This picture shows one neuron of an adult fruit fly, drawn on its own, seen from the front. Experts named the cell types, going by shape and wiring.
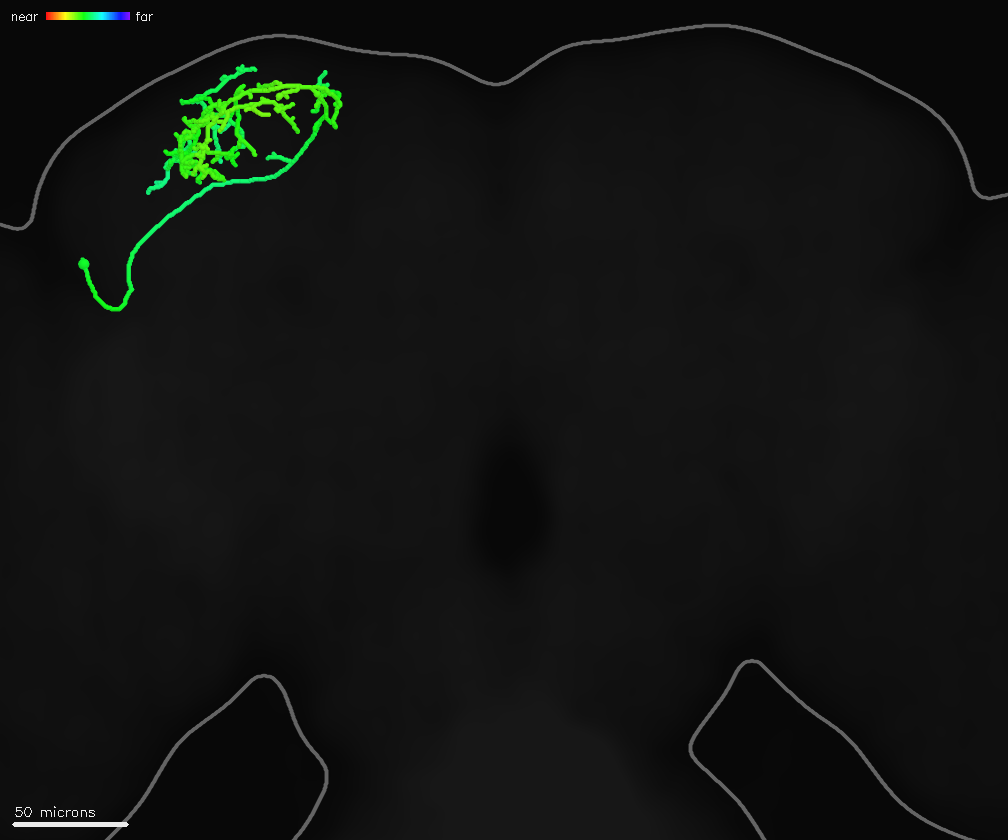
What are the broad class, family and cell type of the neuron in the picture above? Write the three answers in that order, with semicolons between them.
central-brain intrinsic neuron; hemilineage SIPa1_ventral; SLP103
